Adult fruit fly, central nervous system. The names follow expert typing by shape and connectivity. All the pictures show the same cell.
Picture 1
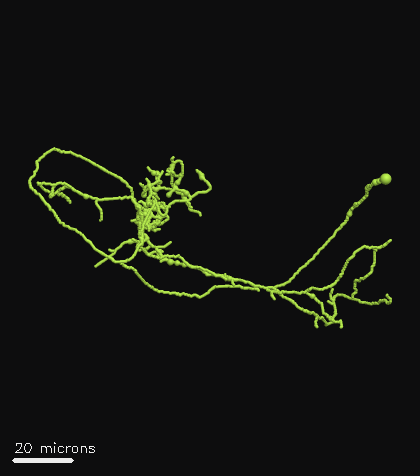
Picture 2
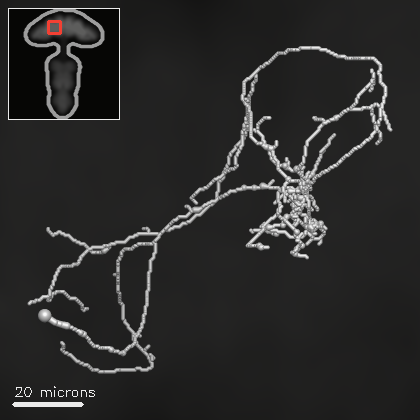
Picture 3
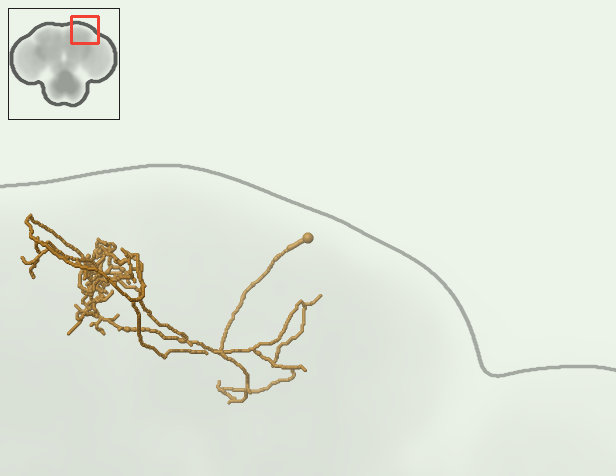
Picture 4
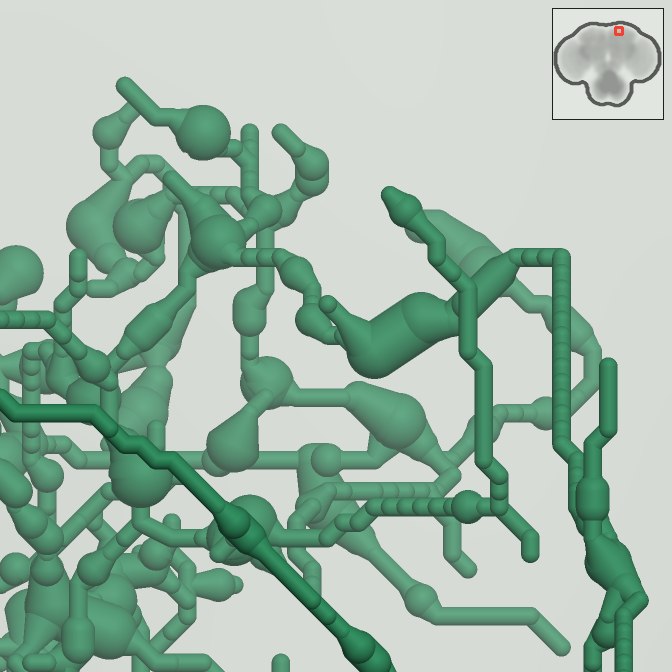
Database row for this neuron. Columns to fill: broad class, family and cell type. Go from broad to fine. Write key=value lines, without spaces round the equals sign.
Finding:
broad_class=central-brain intrinsic neuron
family=hemilineage VLPd&p1_posterior
cell_type=CB2398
